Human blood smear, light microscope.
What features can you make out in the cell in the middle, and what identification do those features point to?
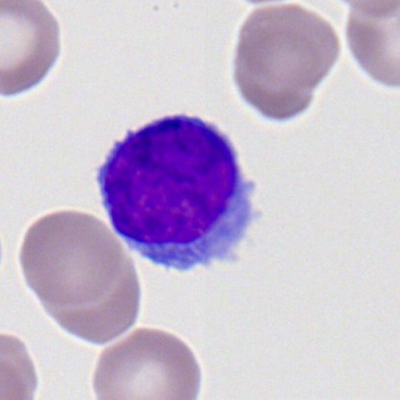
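A small cell, roughly round in outline. The chromatin's dark purple and densely clumped. There's only a scant rim of pale blue cytoplasm, mostly at the lower right of the nucleus, and that border is frayed with fine irregular projections. So that's a lymphocyte.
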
